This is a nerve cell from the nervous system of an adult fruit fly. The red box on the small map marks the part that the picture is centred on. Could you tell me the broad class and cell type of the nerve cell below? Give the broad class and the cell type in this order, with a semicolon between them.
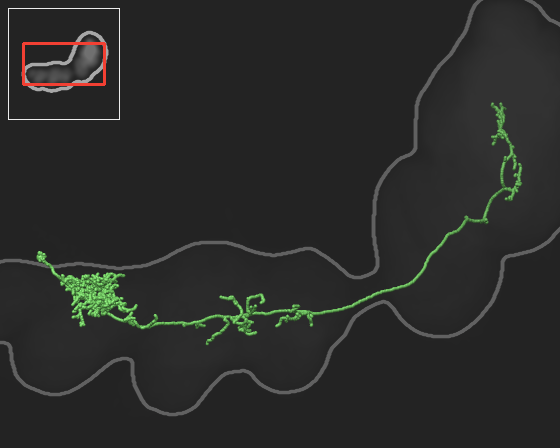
ascending neuron; ANXXX152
